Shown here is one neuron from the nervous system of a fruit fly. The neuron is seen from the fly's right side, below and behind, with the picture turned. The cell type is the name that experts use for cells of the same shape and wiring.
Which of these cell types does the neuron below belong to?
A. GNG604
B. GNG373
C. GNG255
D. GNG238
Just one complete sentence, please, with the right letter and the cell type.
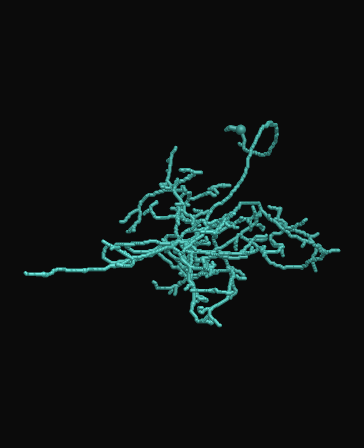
In option C is GNG255, which is the cell type of the neuron.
